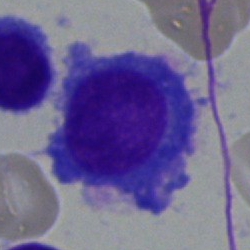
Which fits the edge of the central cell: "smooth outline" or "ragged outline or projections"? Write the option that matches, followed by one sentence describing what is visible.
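Ragged outline or projections. Small rounded blebs of cytoplasm stand out all around the cell edge.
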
